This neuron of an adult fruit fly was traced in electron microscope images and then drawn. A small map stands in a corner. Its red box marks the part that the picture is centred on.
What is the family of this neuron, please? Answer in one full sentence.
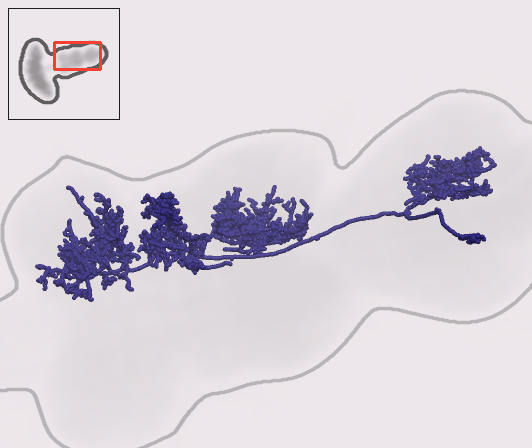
The family of the neuron is hemilineage 05B.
